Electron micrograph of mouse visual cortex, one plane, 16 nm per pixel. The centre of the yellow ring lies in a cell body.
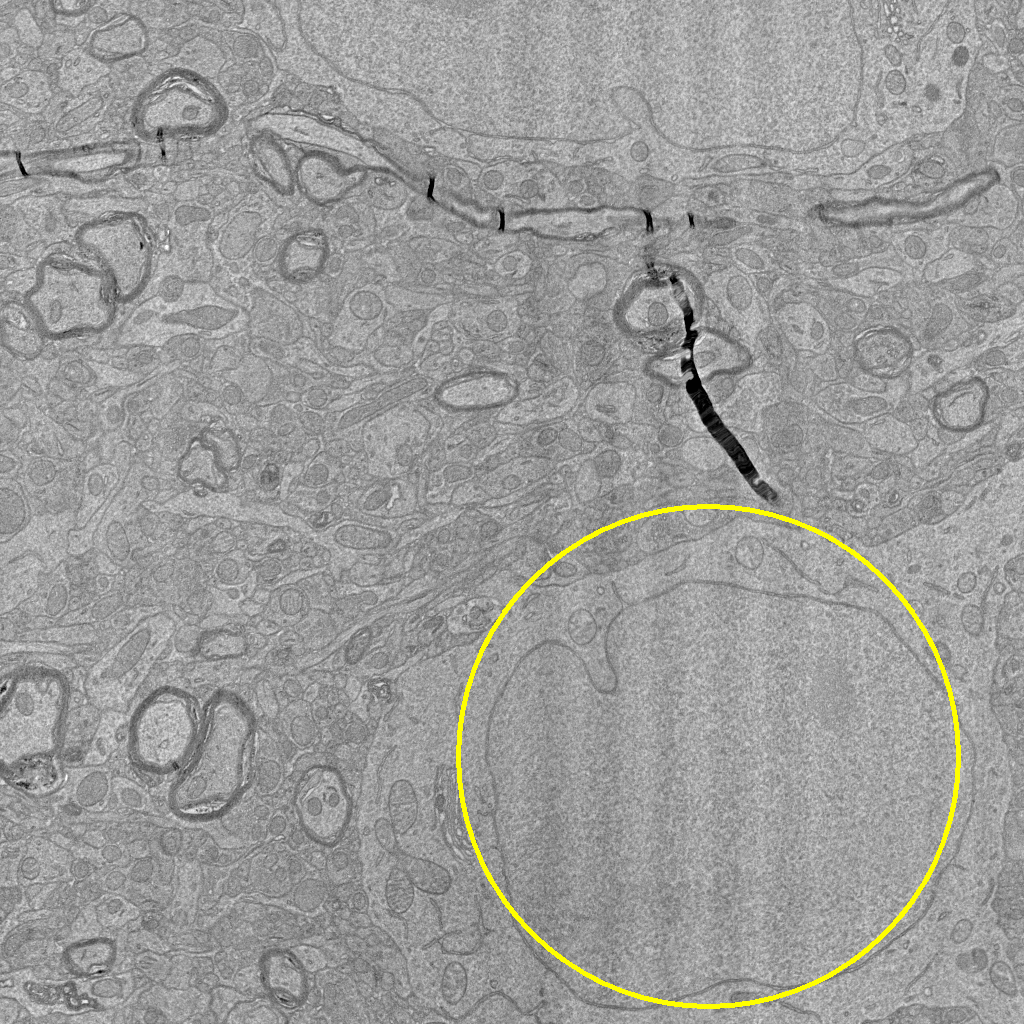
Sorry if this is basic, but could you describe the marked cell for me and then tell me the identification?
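Roughly round and large, the nucleus fills most of the ring. Its envelope shows a single deep, narrow infolding at the upper left, near which a mitochondrion lies in the cytoplasm above the nucleus. The chromatin is pale and finely dispersed, with no dense clumps lining the envelope. The cell is an excitatory neuron.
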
